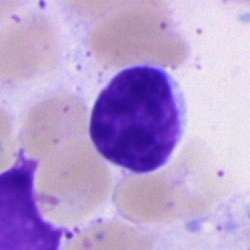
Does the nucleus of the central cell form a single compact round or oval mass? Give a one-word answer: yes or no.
Yes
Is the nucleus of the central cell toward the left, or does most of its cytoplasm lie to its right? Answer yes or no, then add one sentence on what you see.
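Yes. The cytoplasm is a very thin rim, seen mostly along the right side of the cell.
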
